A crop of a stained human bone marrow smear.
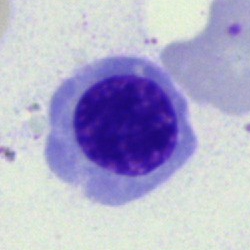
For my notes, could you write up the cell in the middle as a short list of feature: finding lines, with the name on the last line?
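Outline: irregular, with several shallow rounded bulges along the edge
Nucleus: roughly central, with cytoplasm on all sides
Chromatin: dense, dark purple, with scattered small paler pinkish spots
Cytoplasm: a moderate rim, pale lavender-blue
Name: erythroblast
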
